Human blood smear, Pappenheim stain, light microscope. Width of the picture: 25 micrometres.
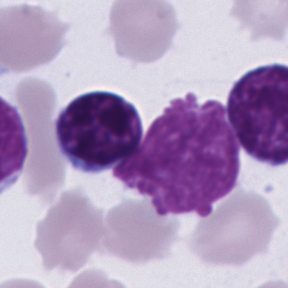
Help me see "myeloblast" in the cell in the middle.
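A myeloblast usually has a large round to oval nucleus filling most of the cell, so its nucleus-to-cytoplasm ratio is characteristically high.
In keeping with that: no separate rim of pale blue cytoplasm is visible around the cell.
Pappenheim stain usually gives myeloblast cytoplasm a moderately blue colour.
Less in line with that: no blue cytoplasm stands out here, and the cell stains a lighter reddish purple than the round cell touching its left side. Also seen: small rounded knobs stud the top edge of the cell, while the right edge is smooth and curved.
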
